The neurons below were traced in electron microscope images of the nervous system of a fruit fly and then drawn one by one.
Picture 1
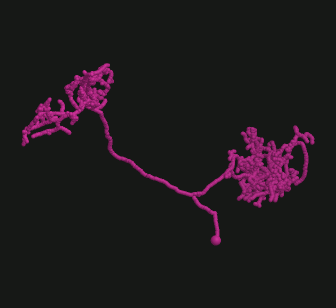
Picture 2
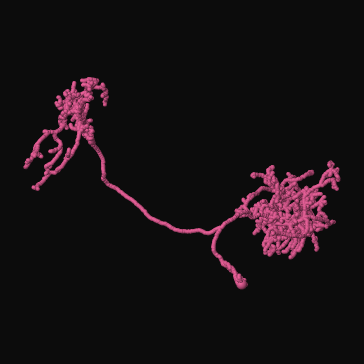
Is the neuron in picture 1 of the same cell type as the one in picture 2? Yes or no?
yes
